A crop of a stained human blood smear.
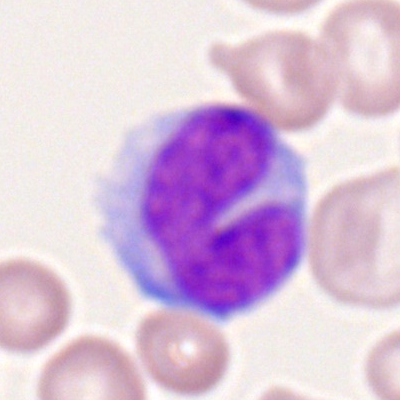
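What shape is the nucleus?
It is folded by a deep cleft that enters from the right side.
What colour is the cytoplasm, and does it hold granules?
It is pale greyish blue, and no distinct granules can be seen in it.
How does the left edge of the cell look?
Ragged and frayed.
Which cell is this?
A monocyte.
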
